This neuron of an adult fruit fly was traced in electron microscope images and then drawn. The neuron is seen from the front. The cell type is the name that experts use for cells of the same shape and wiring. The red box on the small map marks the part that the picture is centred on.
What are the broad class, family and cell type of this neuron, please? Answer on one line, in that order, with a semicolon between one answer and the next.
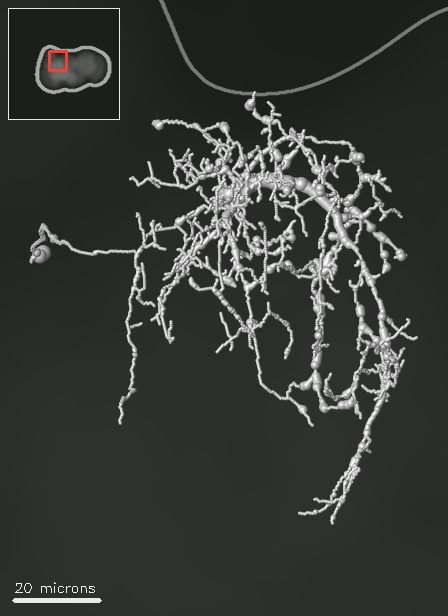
nerve-cord intrinsic neuron; hemilineage 03A; IN03A037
